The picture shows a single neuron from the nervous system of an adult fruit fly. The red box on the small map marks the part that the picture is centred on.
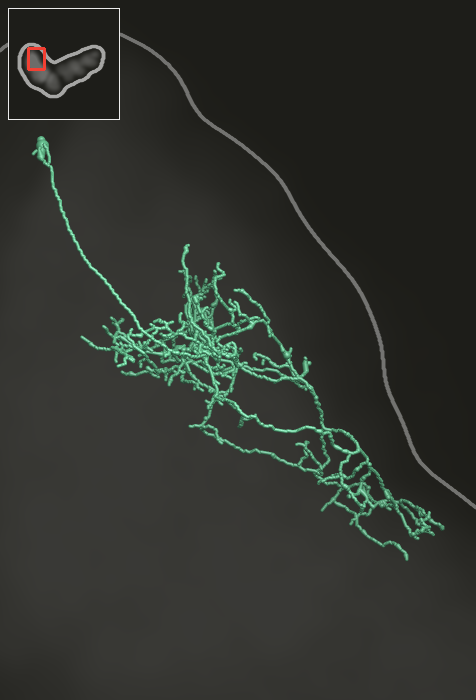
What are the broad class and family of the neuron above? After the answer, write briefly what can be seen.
This is a central-brain intrinsic neuron. Its family is hemilineage LHl4_posterior. The cell body is at the upper left of the picture. The picture shows dozens of branch ends.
